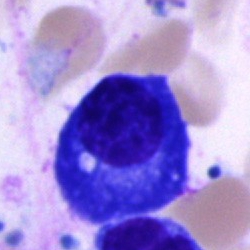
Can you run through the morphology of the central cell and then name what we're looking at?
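The outline's angular here, with a flattened edge up at the upper right. There's plenty of cytoplasm, and it's a deep blue. Down to the lower left of the nucleus, a clear round vacuole sits in it. No distinct granules anywhere in that cytoplasm, either. So that one's a plasma cell.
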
